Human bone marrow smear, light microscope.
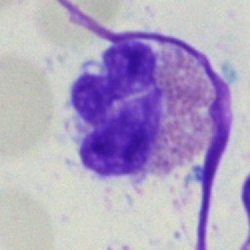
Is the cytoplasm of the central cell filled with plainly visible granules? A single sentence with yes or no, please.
Yes, there are many visible granules in its cytoplasm.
